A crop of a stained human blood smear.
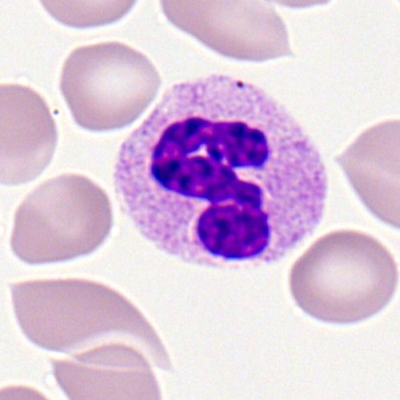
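Segmented neutrophil, with a smooth, roughly round outline and dark purple, coarsely clumped chromatin. The plentiful cytoplasm is pale pinkish-lilac, and fine, small lilac granules are scattered evenly through it.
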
